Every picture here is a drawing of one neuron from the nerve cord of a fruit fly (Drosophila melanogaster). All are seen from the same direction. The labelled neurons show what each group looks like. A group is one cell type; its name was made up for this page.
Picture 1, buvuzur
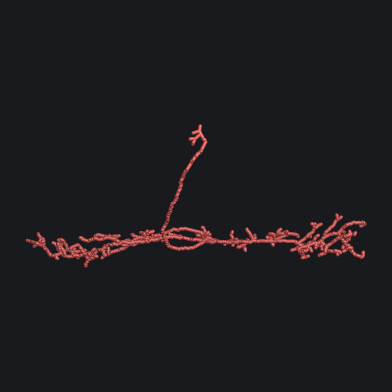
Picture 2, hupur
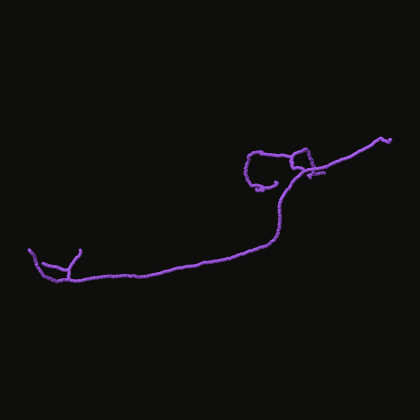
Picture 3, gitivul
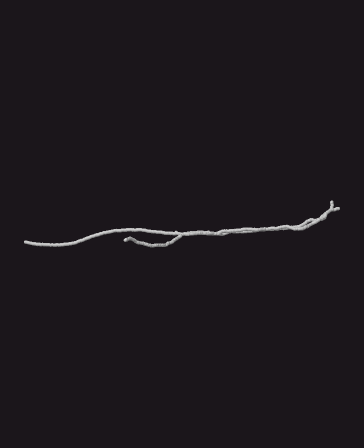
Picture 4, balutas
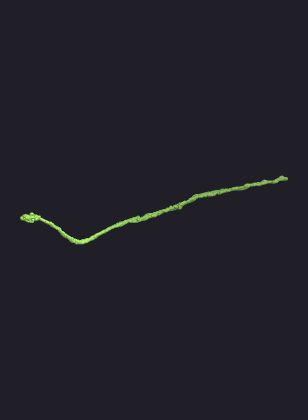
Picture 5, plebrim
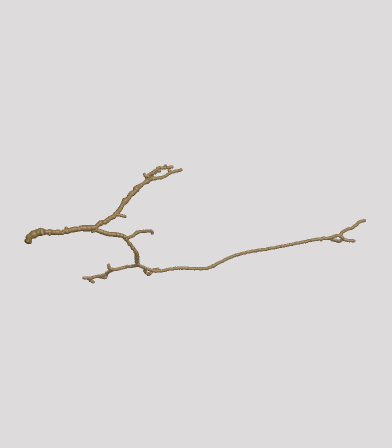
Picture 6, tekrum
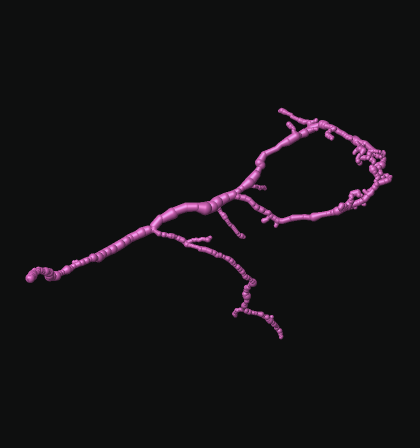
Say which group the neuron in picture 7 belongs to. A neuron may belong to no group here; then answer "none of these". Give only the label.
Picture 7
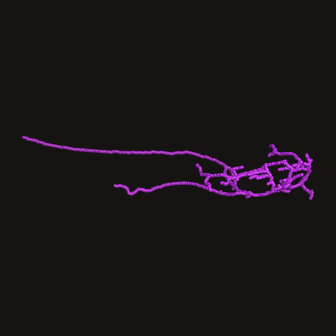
buvuzur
